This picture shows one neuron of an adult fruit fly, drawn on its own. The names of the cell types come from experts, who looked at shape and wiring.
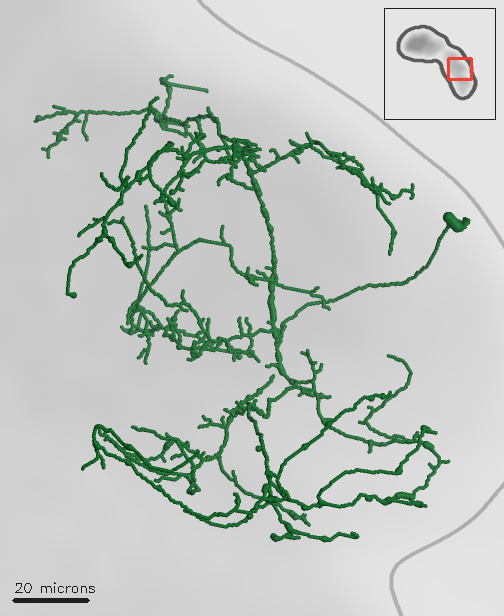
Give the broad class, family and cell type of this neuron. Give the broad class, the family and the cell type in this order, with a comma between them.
nerve-cord intrinsic neuron, hemilineage 04B, IN04B046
